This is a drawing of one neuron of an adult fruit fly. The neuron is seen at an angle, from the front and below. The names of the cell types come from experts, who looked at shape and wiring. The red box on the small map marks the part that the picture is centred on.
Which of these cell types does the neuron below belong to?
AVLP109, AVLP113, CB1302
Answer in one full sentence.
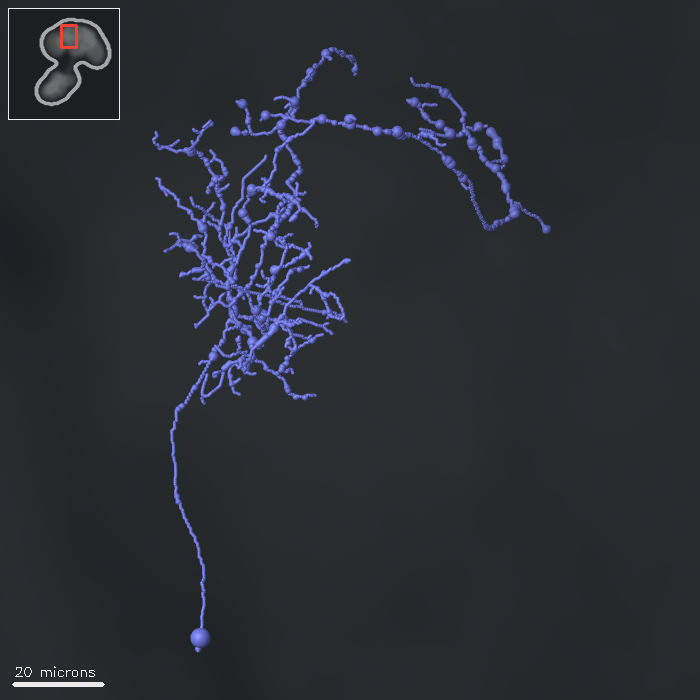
The neuron is a member of cell type CB1302.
